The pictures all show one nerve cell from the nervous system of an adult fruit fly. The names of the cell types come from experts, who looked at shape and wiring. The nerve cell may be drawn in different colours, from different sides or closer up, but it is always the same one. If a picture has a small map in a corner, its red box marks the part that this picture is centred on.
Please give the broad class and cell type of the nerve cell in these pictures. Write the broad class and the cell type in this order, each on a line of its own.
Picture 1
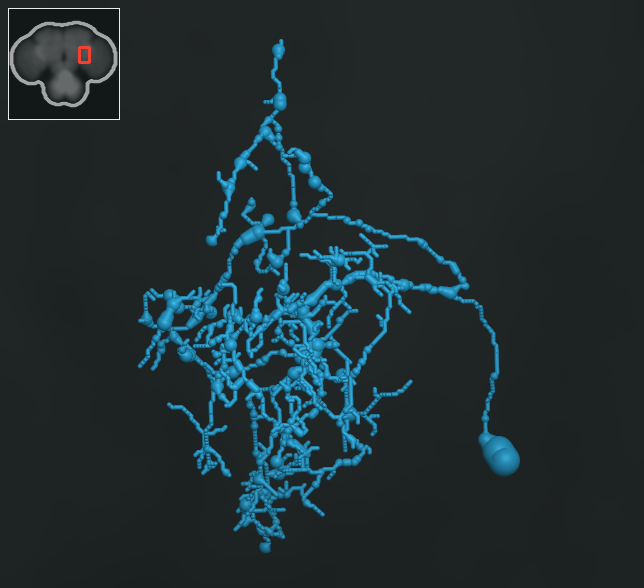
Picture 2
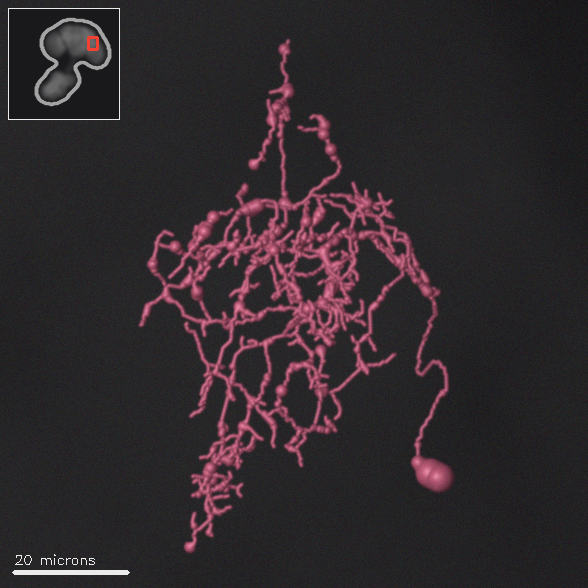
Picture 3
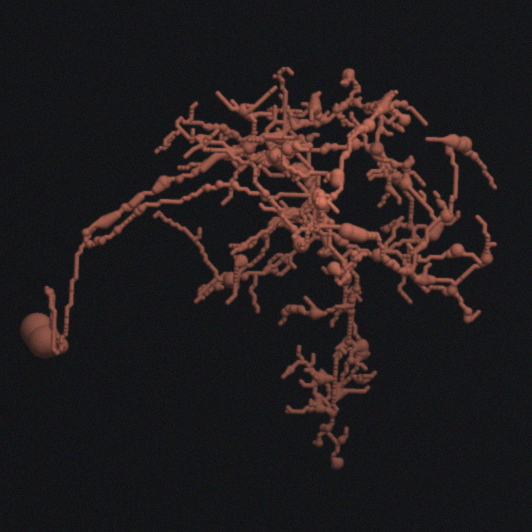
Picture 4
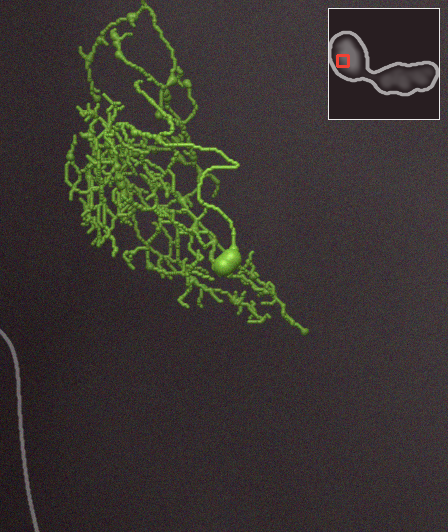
central-brain intrinsic neuron
CB2404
